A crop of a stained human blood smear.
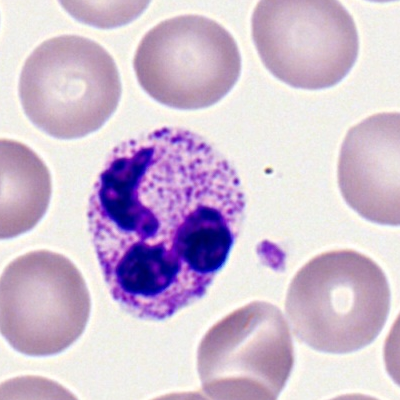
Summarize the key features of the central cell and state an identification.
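Checking the nucleus first: it is divided into three separate lobes. Next, the chromatin is dark purple and densely clumped. Then the cytoplasm, which is abundant, pale pinkish-lilac and filled with fine lilac-purple granules. Last, the name: segmented neutrophil.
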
